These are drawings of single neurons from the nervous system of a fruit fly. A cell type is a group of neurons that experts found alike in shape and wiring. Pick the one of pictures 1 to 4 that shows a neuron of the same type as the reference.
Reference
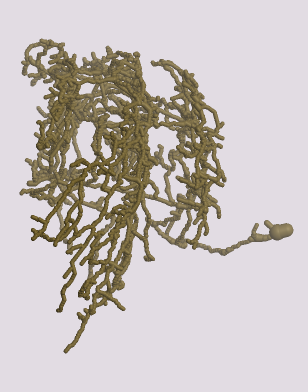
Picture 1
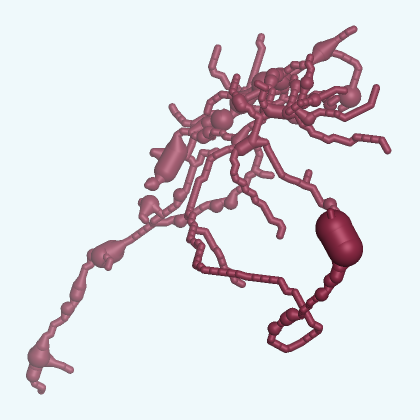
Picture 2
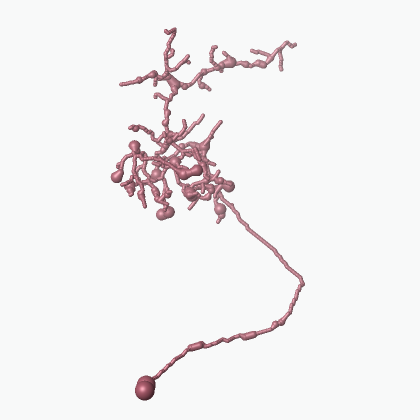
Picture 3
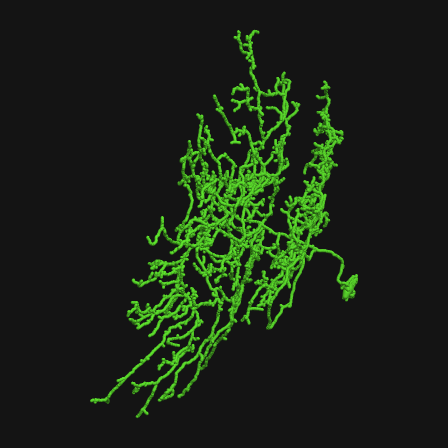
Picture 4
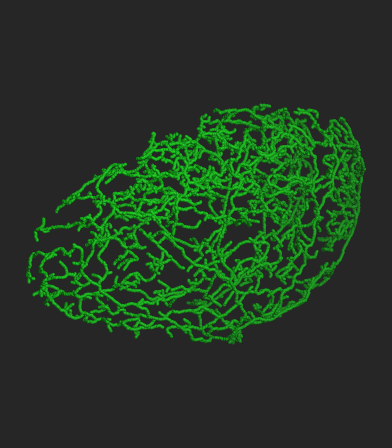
Picture 3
